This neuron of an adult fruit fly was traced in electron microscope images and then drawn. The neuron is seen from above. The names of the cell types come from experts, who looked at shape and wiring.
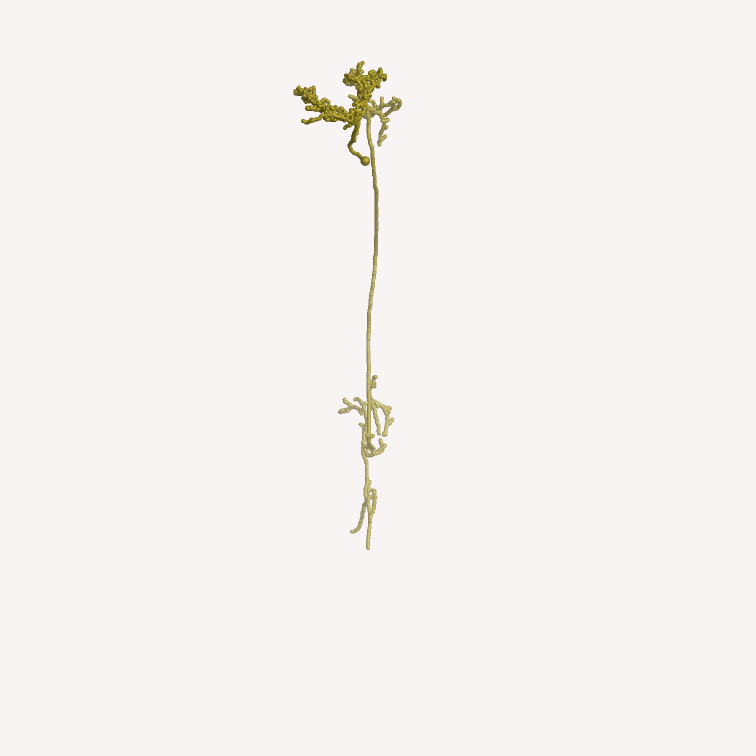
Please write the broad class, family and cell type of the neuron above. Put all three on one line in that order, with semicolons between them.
descending neuron; hemilineage DM2_central; DNpe041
